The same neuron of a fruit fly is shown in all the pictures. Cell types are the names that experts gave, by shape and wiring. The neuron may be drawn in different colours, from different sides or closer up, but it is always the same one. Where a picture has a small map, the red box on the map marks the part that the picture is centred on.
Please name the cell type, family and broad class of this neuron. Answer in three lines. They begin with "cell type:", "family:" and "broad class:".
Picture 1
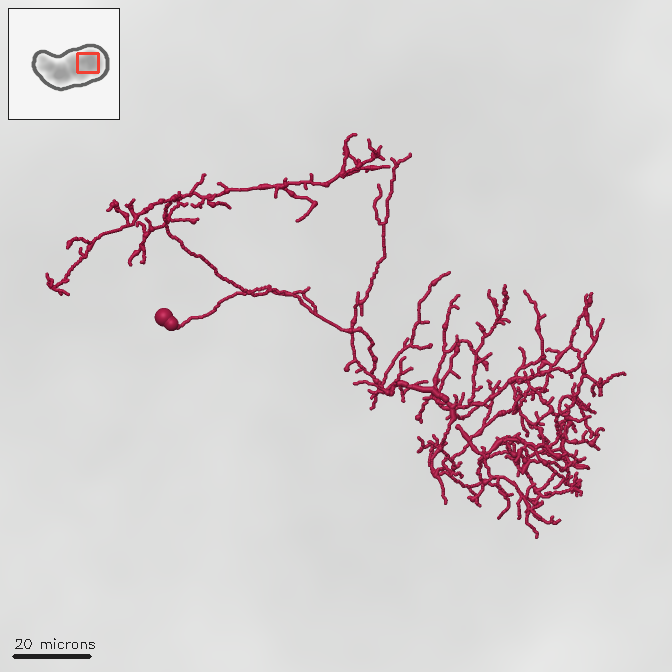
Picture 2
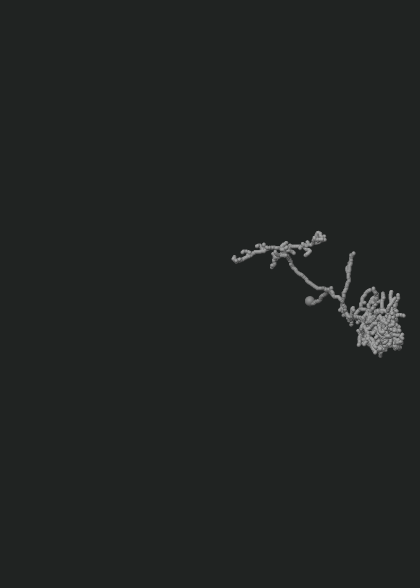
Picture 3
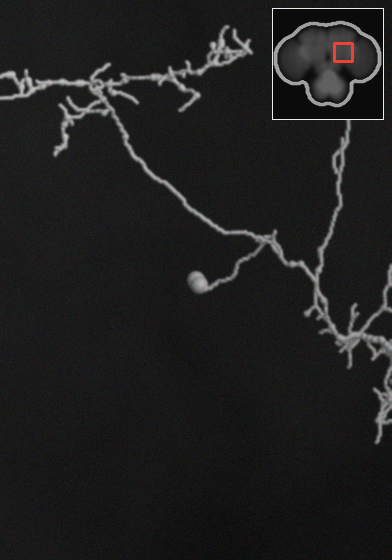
cell type: LC37
family: hemilineage VPNp&v1_ventral
broad class: visual projection neuron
